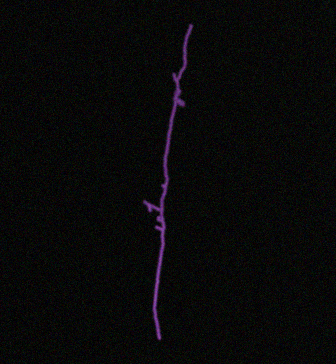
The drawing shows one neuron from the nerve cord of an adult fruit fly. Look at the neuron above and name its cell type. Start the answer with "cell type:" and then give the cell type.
cell type: DNp17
